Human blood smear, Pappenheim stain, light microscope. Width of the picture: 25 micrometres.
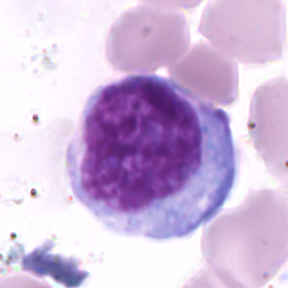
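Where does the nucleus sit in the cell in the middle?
Off-centre, toward the upper left.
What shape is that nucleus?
Roundish, with no deep indentation.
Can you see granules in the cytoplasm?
No distinct ones.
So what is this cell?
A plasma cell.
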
